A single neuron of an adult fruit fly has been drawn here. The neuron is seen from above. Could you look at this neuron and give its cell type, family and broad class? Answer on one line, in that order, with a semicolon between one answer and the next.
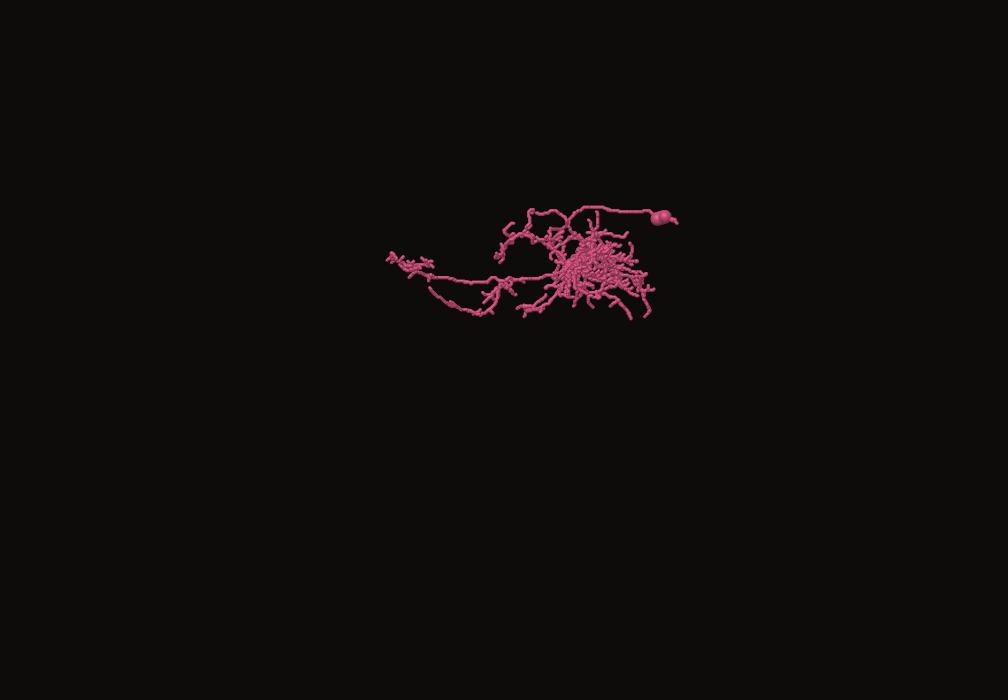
GNG157; hemilineage TRdm; central-brain intrinsic neuron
